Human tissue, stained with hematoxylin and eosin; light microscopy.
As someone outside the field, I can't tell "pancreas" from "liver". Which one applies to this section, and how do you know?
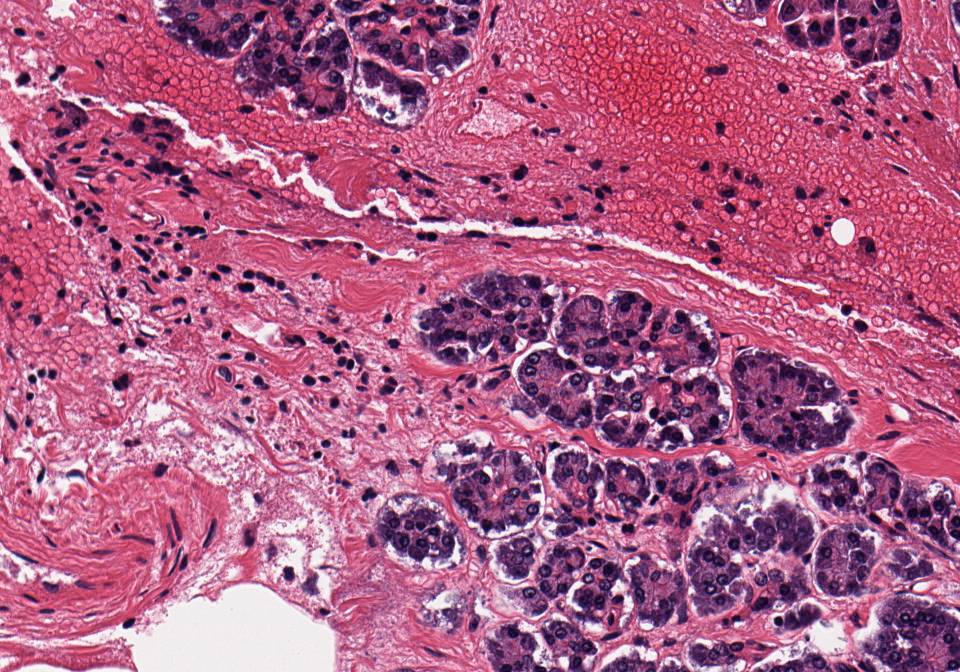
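Pancreas. The glandular units are rounded acini packed closely together into lobules.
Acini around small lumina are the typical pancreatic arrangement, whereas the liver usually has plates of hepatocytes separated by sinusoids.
The acinar cells have deeply basophilic, granular purple cytoplasm.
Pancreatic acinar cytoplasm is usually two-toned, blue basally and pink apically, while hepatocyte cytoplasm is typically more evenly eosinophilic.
Clusters of these units lie in the lower right and along the top edge, separated by broad pink tissue.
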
